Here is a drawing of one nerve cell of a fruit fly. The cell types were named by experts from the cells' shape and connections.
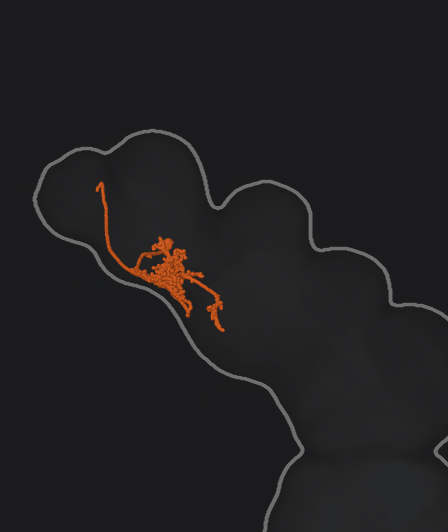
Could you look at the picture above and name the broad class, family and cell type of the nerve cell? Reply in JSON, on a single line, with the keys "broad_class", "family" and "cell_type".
{"broad_class": "motor neuron of the nerve cord", "family": "MNhl", "cell_type": "MNhl88"}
